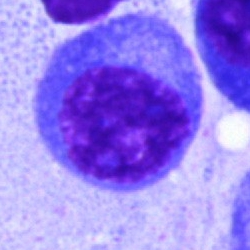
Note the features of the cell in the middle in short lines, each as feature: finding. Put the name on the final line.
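Outline: round, smooth
Nucleus: in lower part of cell
Cytoplasm: blue, wider band above nucleus
Chromatin: dark purple clumps, paler patches between
Name: plasma cell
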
